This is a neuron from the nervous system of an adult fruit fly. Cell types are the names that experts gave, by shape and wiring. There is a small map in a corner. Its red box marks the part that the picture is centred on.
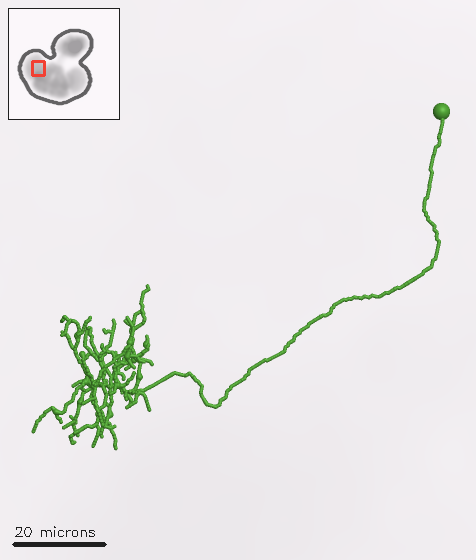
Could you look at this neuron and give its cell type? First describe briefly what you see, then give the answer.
Its cell body lies at the upper right of the picture. By the scale bar it is about 90 microns wide in this view. The picture shows dozens of branch ends. Its broad class is optic-lobe intrinsic neuron. The cell type is Li22.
